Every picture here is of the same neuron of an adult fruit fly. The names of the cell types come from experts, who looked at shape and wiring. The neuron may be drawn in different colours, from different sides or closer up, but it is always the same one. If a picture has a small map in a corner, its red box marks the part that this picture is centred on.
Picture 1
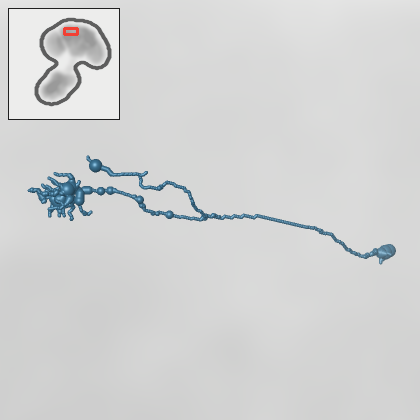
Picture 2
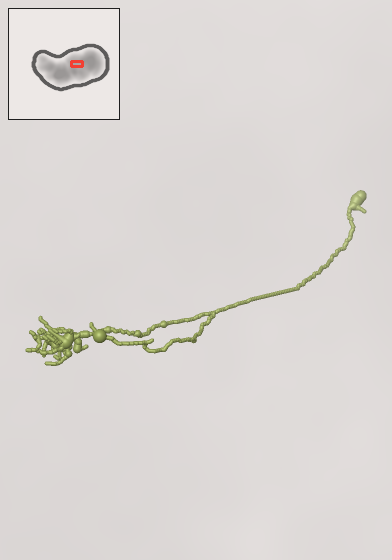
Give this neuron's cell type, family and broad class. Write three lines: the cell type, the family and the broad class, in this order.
TuBu07
hemilineage AOTUv3_dorsal
central-brain intrinsic neuron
